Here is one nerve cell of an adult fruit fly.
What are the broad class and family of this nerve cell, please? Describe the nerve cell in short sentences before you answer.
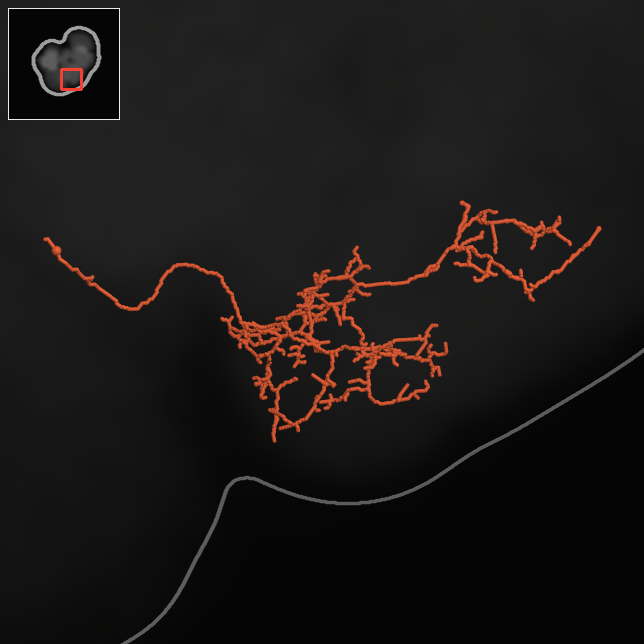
The cell body can be seen on the left of the picture. The picture shows dozens of branch ends. It is a central-brain intrinsic neuron. The family is hemilineage LHa2.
